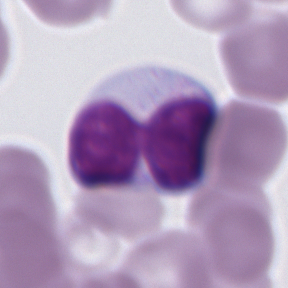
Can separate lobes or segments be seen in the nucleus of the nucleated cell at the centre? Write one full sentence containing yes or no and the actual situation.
Yes, the cell's nucleus is segmented into two or more lobes.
